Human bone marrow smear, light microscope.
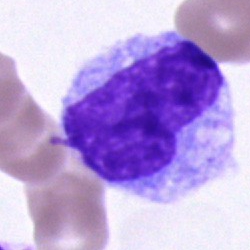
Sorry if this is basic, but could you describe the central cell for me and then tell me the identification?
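Large nucleus, filling most of cell, off-centre toward upper left. Cytoplasm pale lilac-blue, finely speckled, faintly purple. Cytoplasmic rim widest on right side. Result: monocyte.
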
